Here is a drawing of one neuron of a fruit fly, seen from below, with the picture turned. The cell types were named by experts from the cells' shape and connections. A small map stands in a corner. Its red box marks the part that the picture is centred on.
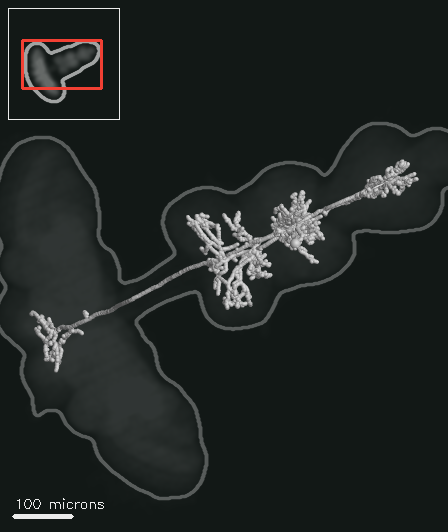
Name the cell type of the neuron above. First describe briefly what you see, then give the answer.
By the scale bar it is about 700 microns wide in this view. As drawn here it is wider than it is tall. This is an ascending neuron. It is of cell type AN05B021.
